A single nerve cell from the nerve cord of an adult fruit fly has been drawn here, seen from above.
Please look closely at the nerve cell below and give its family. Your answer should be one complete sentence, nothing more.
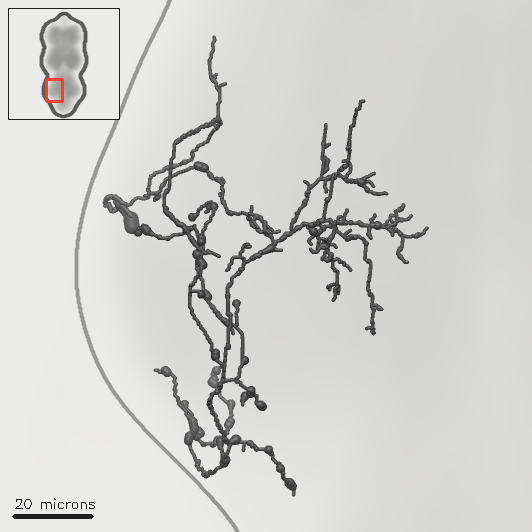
Of the families, hemilineage 08A is the one for this nerve cell.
